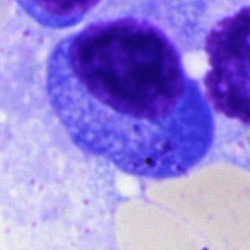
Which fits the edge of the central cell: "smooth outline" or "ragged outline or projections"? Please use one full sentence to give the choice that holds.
No projections, blebs or ragged parts break the cell's outline.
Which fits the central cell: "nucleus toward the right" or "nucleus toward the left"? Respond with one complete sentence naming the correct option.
It is toward the right that the nucleus of this cell lies.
